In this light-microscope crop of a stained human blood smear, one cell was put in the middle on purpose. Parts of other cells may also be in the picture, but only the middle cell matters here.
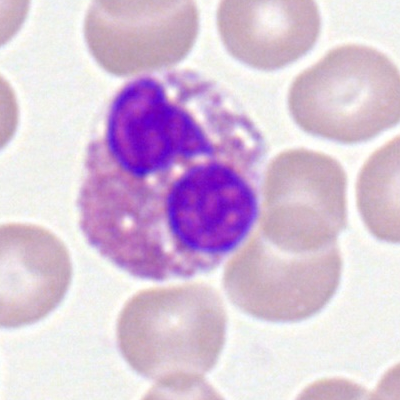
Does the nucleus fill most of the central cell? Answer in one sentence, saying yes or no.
No, the cytoplasm is broad rather than a narrow rim.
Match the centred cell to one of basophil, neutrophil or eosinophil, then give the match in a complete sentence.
Occupying the centre of the crop is an eosinophil.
